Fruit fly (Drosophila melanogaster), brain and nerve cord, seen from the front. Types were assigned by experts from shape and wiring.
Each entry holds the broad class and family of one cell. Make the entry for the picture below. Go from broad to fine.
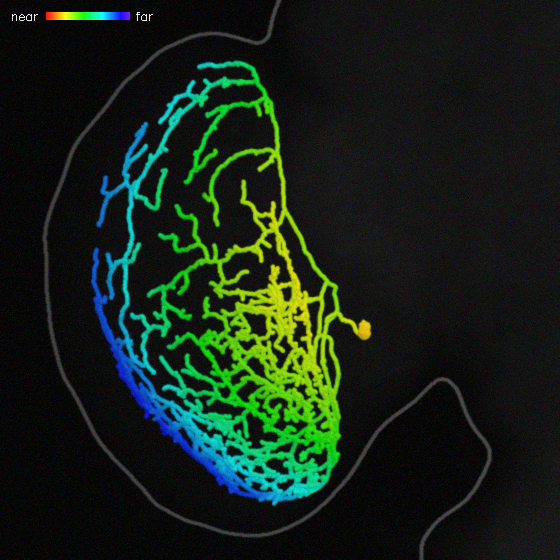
optic-lobe intrinsic neuron; Cm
